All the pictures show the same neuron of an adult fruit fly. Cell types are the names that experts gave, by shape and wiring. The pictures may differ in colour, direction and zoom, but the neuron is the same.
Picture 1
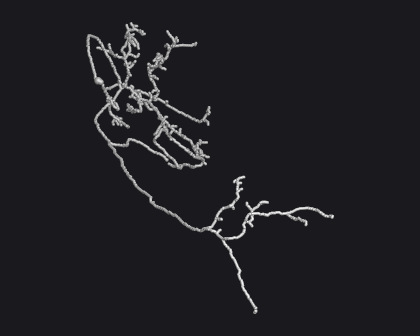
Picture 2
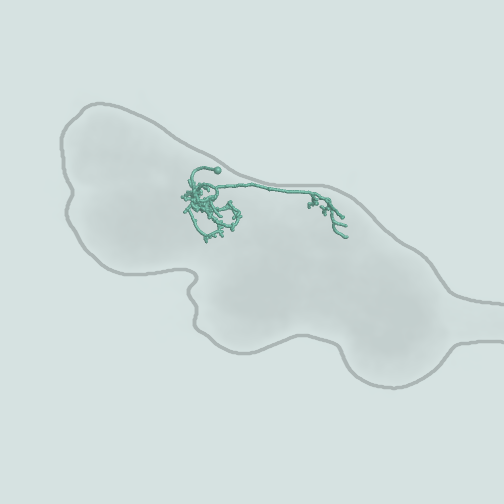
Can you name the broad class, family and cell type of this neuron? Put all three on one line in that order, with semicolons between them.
nerve-cord intrinsic neuron; hemilineage 19B; IN19B094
